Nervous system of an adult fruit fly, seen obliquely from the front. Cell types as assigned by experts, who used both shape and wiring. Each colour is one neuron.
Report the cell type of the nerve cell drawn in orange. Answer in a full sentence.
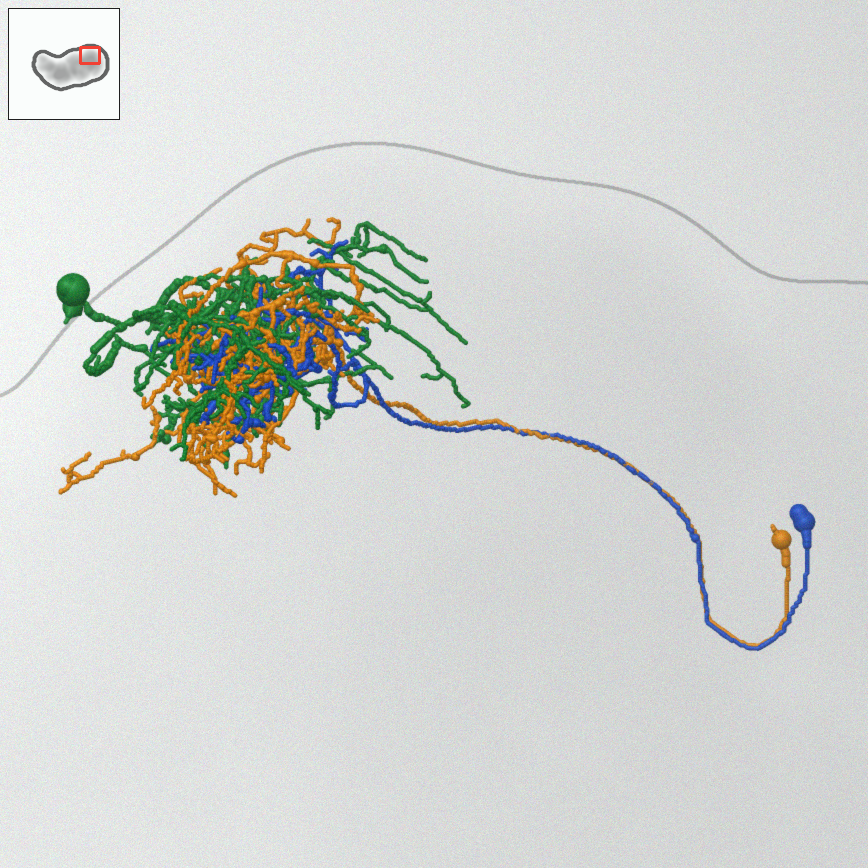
The cell type is SMP034.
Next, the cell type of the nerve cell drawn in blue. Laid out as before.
The cell type is SIP006.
